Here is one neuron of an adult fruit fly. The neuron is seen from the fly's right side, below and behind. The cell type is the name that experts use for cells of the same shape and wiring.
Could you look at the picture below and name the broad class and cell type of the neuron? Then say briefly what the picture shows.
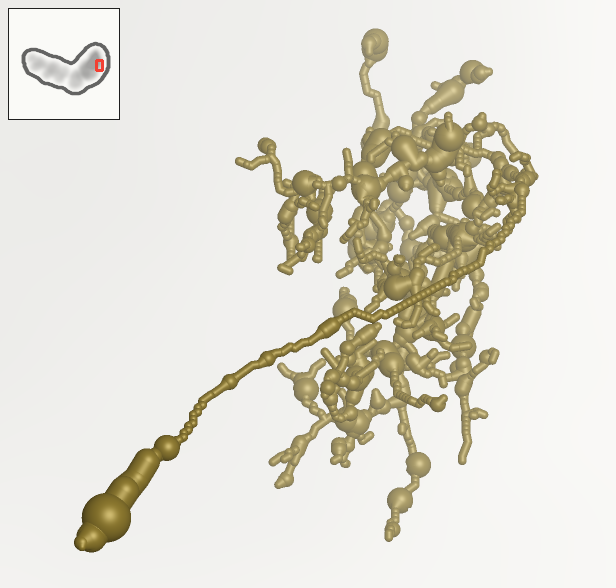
It is a central-brain intrinsic neuron. Its cell type is CB1207_a. The cell body is at the lower left of the picture. The picture shows dozens of branch ends.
